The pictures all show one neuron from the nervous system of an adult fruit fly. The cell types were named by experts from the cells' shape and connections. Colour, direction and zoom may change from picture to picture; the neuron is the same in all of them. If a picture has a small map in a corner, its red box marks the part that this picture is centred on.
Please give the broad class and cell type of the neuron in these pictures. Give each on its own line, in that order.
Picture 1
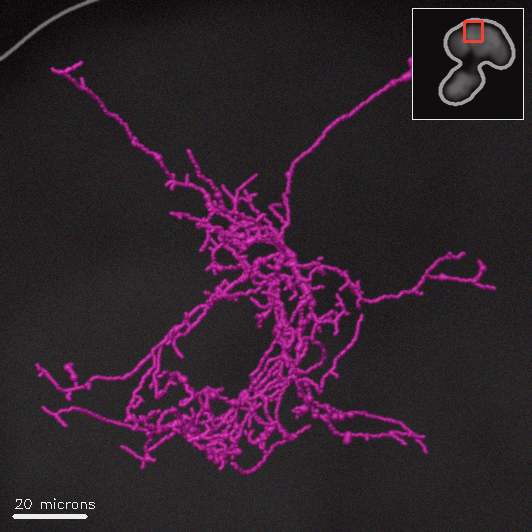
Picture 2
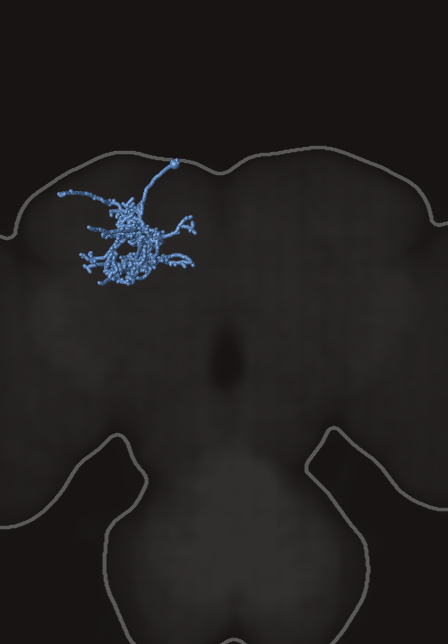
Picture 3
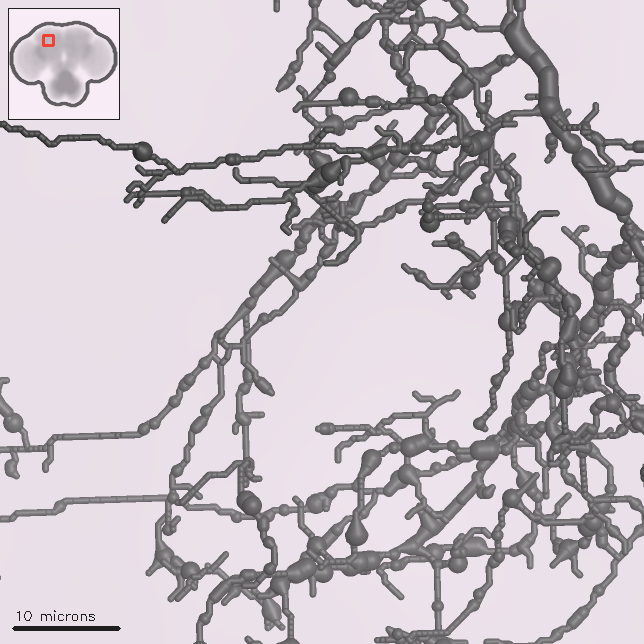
central-brain intrinsic neuron
CL152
